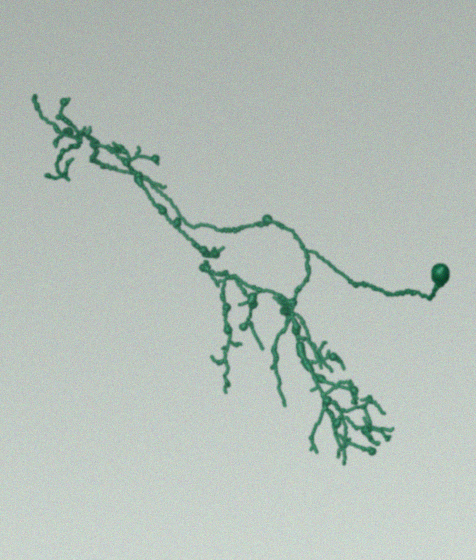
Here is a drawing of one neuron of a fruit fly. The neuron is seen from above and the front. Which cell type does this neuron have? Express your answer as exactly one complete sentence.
The cell type PLP115_b is the type of this neuron.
